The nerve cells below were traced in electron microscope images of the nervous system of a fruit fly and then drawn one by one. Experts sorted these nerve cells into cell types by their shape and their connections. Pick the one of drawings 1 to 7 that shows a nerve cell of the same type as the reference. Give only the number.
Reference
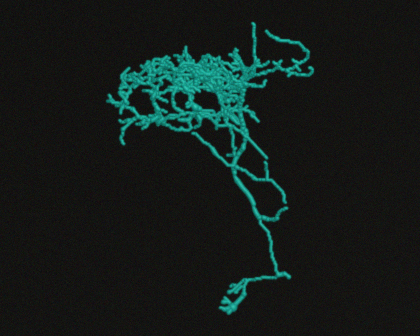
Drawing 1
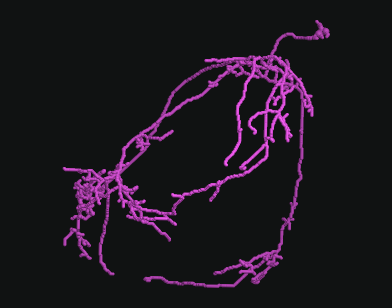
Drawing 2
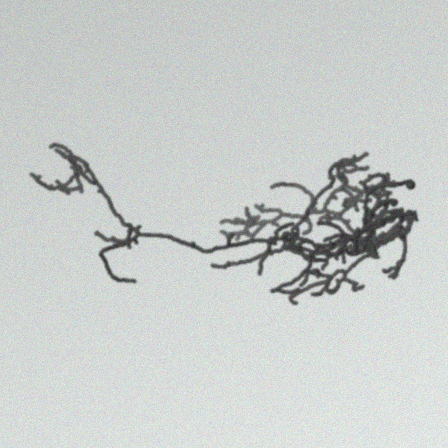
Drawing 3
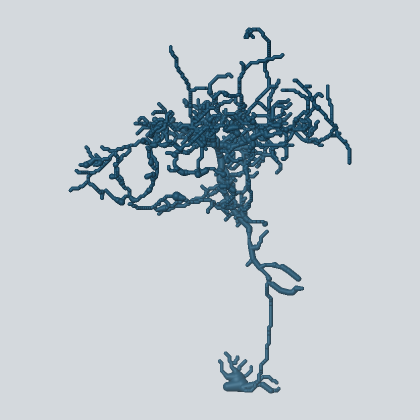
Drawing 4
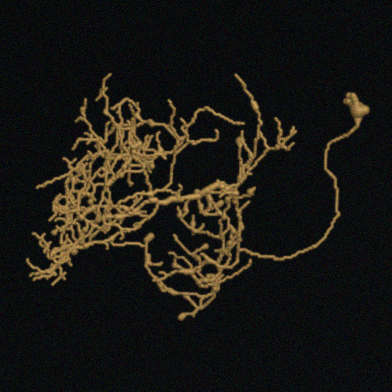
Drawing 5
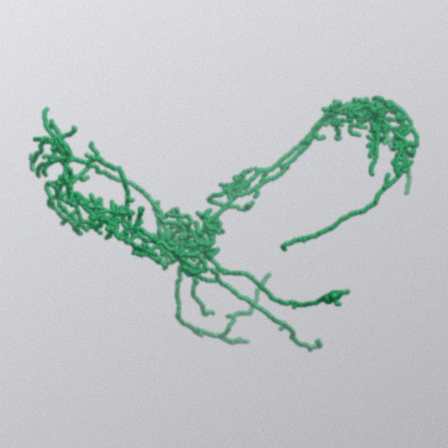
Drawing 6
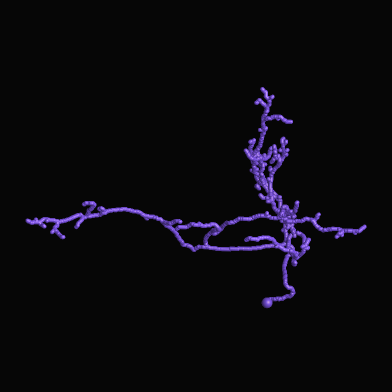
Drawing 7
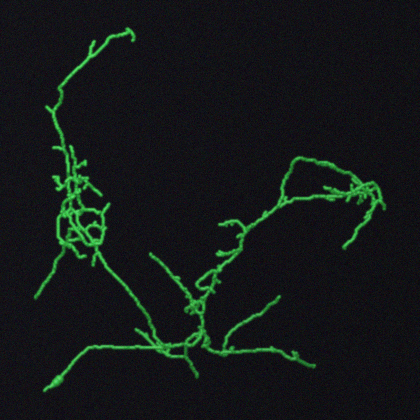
3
